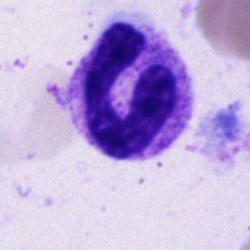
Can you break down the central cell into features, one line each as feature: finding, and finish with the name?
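Nuclear band: gap between its two ends toward the upper right
Cytoplasm: pale pinkish-lilac
Granules: fine, pink-purple, sprinkled through the cytoplasm
Space within nuclear curve: pale granular cytoplasm, not a vacuole
Name: band neutrophil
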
